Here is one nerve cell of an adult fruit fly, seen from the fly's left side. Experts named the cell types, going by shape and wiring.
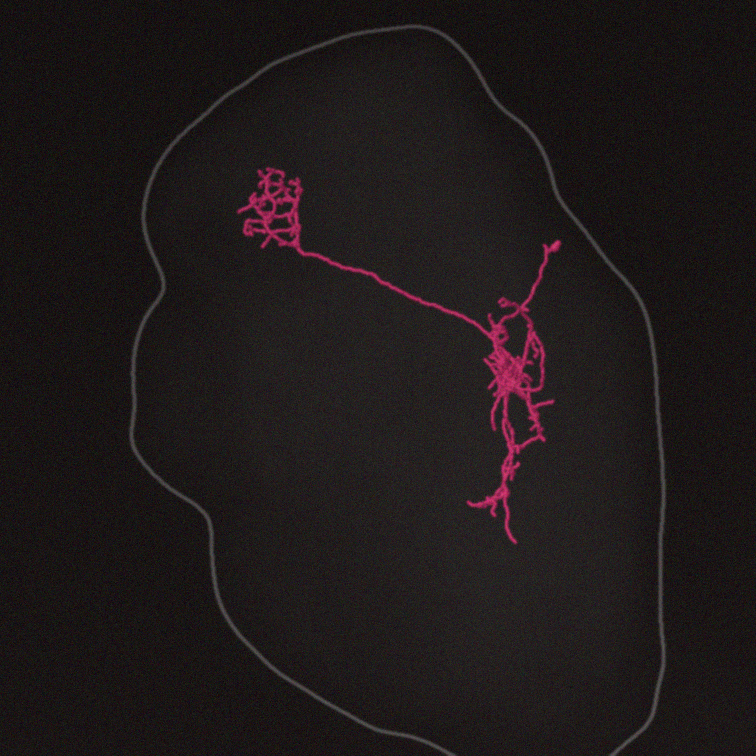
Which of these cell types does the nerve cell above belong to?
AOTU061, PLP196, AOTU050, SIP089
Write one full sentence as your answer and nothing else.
Belonging to the cell type AOTU050 is this nerve cell.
